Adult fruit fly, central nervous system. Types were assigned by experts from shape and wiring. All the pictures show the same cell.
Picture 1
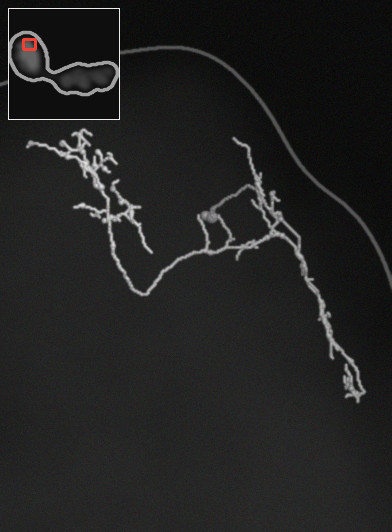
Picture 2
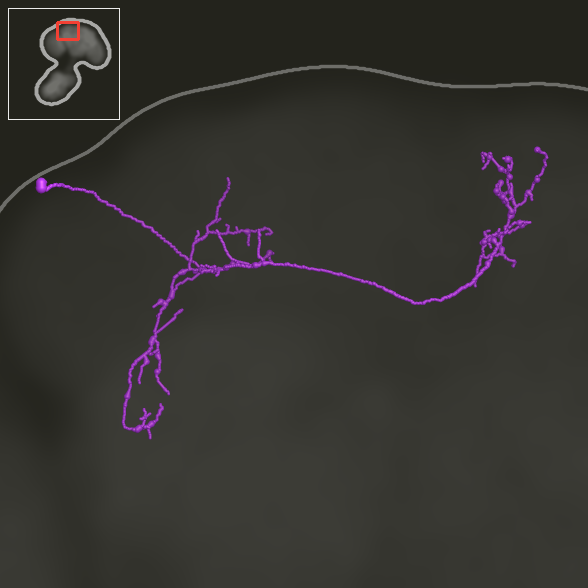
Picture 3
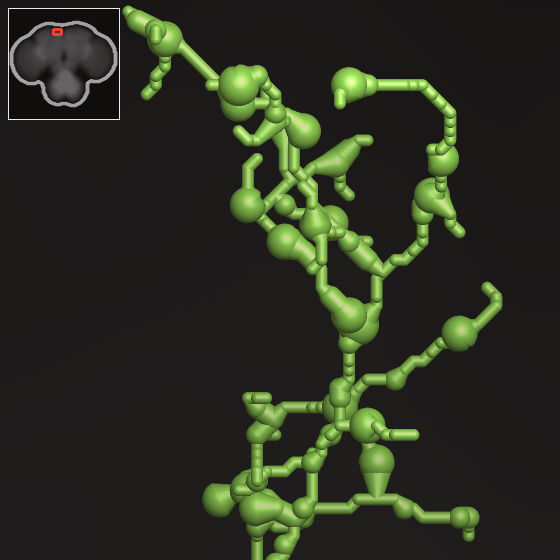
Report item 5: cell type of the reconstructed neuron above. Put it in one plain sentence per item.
The cell type is CB1011.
